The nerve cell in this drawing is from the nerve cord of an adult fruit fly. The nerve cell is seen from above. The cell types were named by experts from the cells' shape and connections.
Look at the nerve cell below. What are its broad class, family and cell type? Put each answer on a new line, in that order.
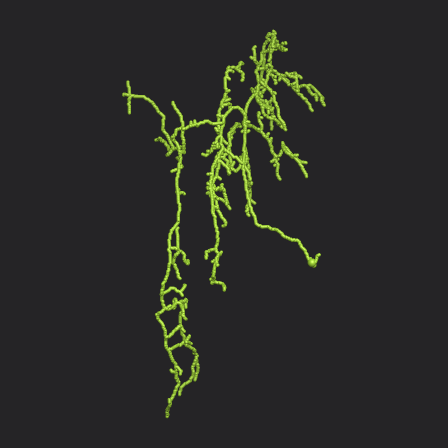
nerve-cord intrinsic neuron
hemilineage 06A
IN06A063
